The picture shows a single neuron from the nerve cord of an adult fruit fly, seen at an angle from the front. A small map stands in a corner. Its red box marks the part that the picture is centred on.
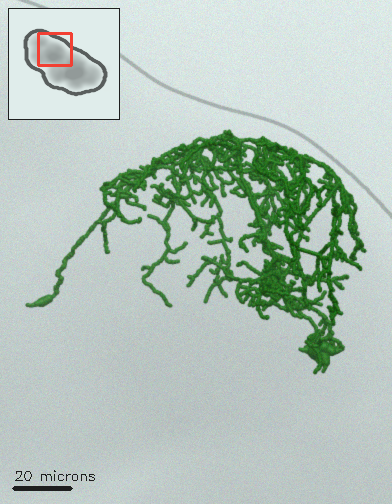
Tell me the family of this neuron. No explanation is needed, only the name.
hemilineage 24B.25B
